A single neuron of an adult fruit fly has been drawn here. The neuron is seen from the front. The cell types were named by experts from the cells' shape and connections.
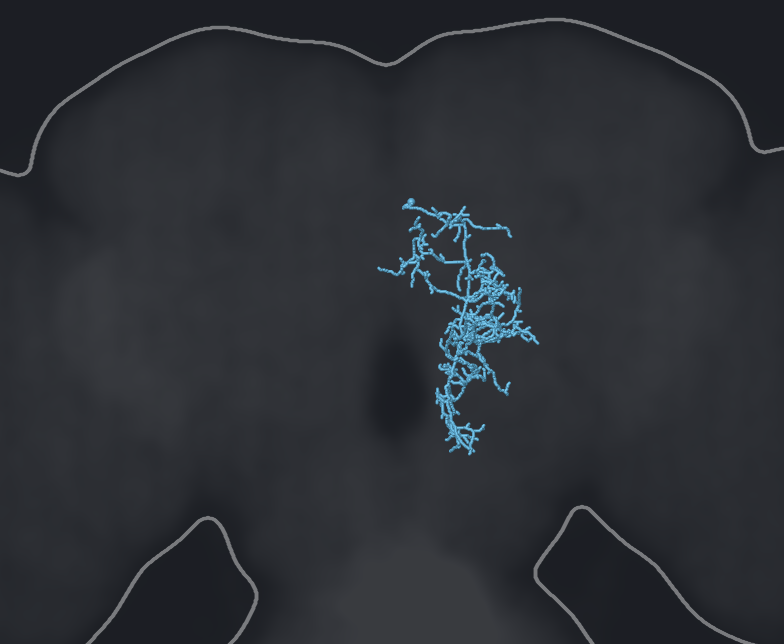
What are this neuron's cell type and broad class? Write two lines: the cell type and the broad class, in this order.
PS139
central-brain intrinsic neuron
